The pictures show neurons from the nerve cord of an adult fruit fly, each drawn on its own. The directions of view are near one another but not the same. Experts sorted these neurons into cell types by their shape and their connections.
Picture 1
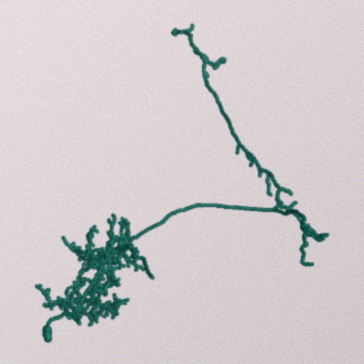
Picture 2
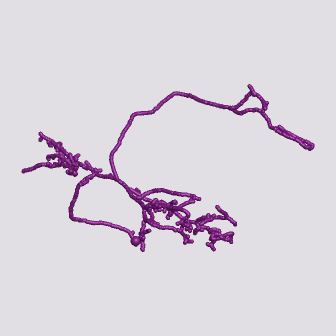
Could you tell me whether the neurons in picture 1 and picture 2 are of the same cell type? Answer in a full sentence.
They are of different cell types.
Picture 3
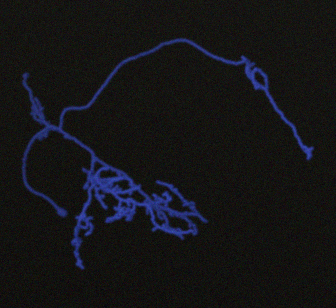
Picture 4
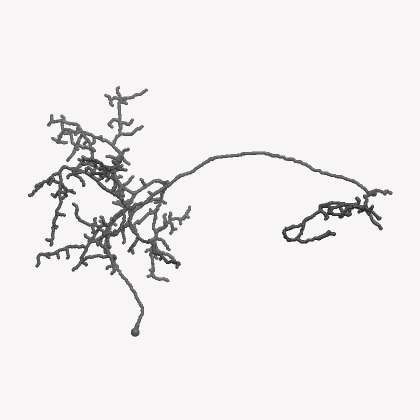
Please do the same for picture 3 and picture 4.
They are of different cell types.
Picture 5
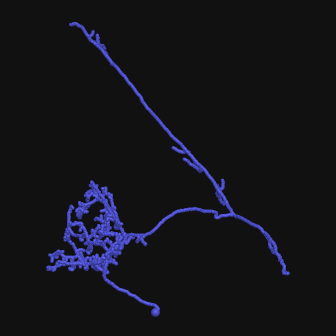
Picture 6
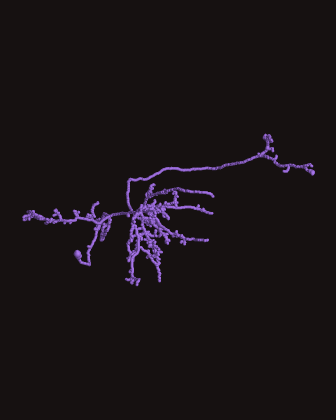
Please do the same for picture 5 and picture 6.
They are of different cell types.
